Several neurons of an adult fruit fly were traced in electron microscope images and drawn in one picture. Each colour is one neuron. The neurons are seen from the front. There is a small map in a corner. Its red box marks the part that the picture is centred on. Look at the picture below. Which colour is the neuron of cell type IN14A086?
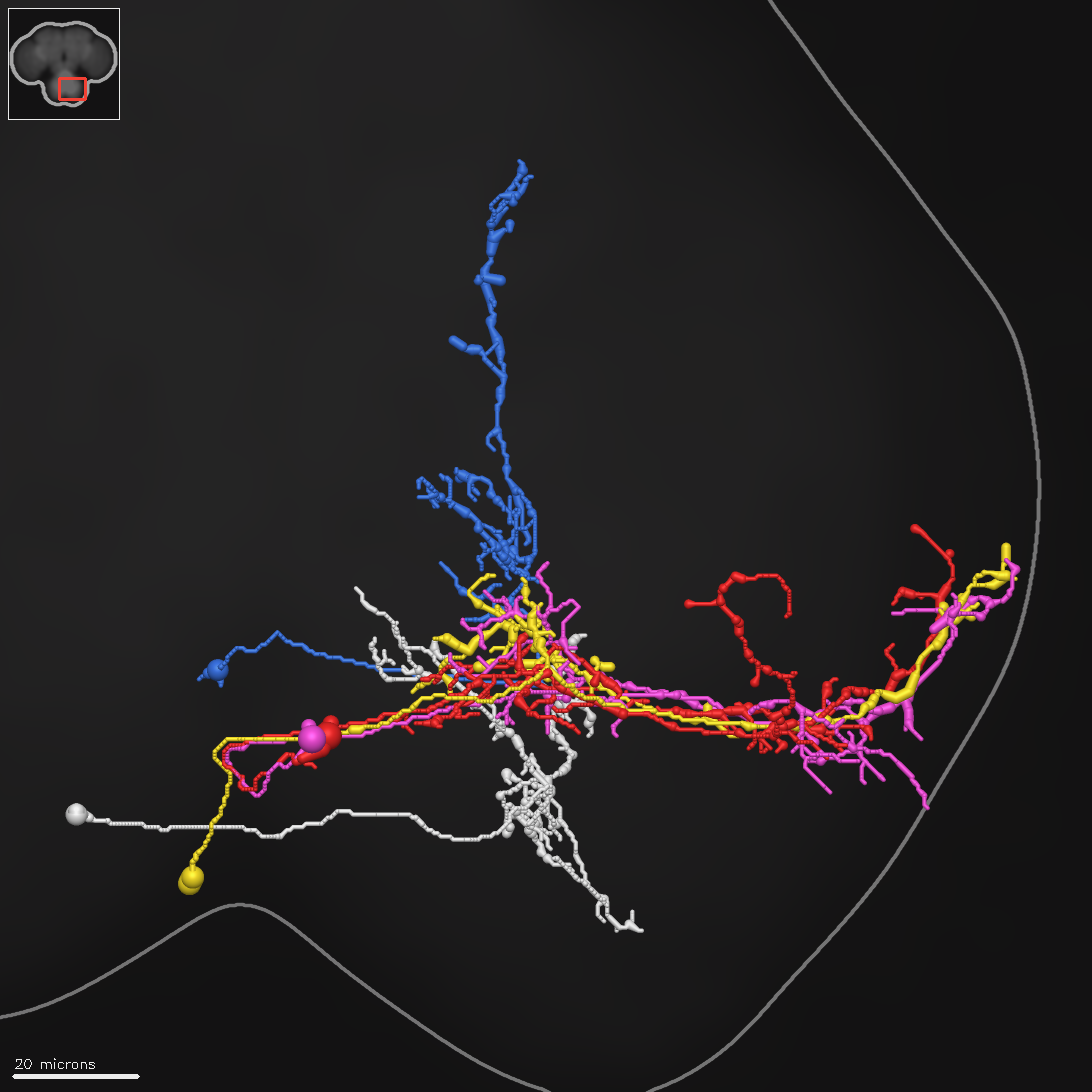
blue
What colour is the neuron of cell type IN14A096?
yellow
